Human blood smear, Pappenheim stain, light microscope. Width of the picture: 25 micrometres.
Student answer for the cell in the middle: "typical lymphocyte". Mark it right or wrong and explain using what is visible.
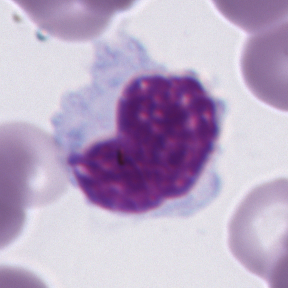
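This is a hairy cell, not a typical lymphocyte.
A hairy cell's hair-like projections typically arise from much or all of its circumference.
Here the cytoplasmic edge is frayed into fine wispy projections, most marked at the upper left, which favours hairy cell.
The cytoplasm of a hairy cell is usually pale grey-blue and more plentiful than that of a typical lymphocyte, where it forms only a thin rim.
This cell's cytoplasm is pale grey-blue and lies mostly to the upper left of the nucleus, which fills about 60% of the cell's area, so the cytoplasm is more than the thin rim expected of a typical lymphocyte. The cell is about 16 micrometres across, and its outline is irregular rather than round. The nucleus has a notch on its left side that partly separates a smaller lower-left lobe, and its dense purple chromatin is broken by scattered small pale spots.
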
